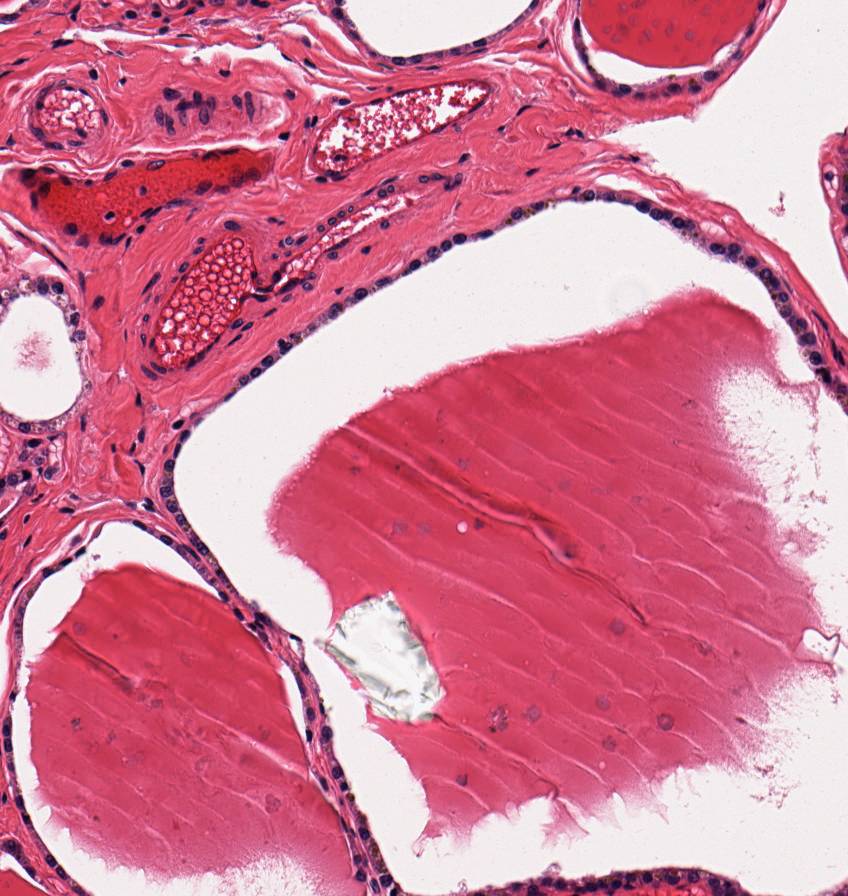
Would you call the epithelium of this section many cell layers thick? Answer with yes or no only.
No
